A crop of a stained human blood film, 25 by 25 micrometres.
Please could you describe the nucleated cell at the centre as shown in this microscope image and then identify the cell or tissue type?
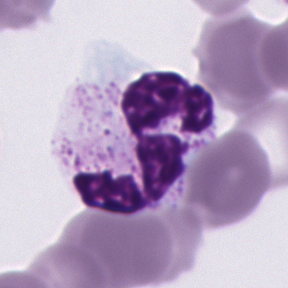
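Look first at the nucleus: it is divided into at least three lobes. Its chromatin is dark purple and coarsely clumped. Now move out into the cytoplasm, where fine lilac-purple granules are scattered. From the upper left of the cell, a pale bluish zone free of granules extends. This is a segmented neutrophil.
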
